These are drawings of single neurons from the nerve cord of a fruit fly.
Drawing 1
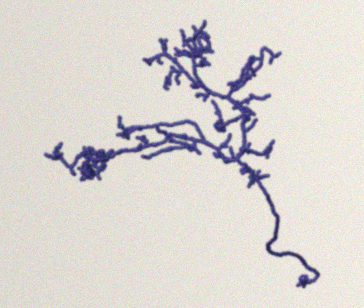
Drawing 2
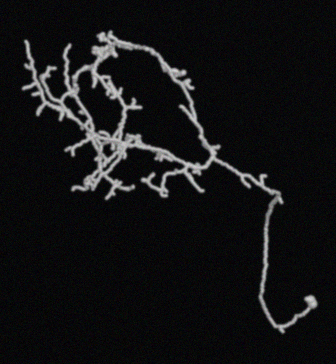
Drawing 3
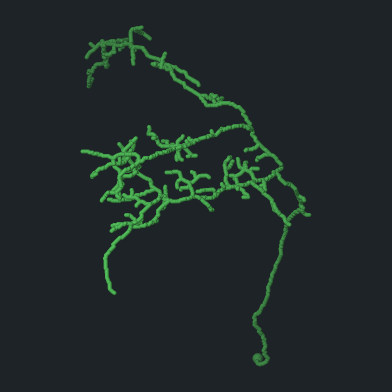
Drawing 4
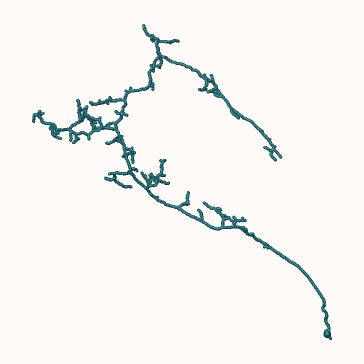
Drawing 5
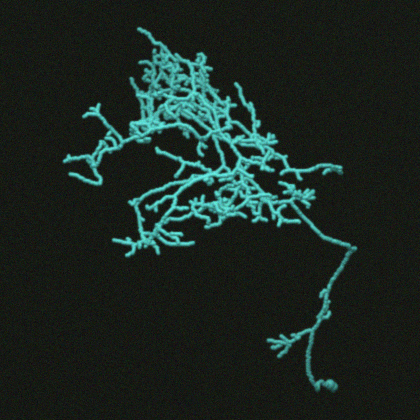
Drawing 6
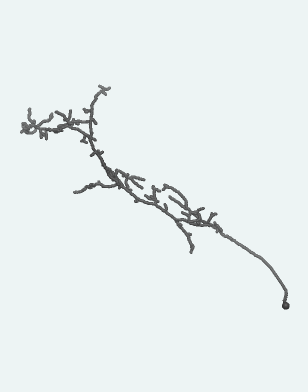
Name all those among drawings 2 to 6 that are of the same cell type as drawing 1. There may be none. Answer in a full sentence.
Drawing 2, drawing 3 and drawing 5 are of the same cell type.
